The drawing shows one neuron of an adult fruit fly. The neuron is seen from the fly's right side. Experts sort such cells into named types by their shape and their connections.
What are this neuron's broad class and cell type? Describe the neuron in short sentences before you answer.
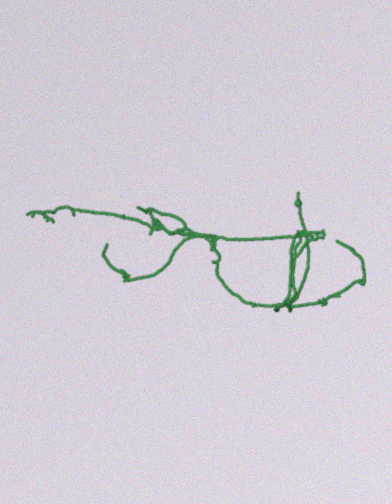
In this view it is more than twice as wide as it is tall. This is a sensory neuron entering the nerve cord. It is of cell type SNxx31.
